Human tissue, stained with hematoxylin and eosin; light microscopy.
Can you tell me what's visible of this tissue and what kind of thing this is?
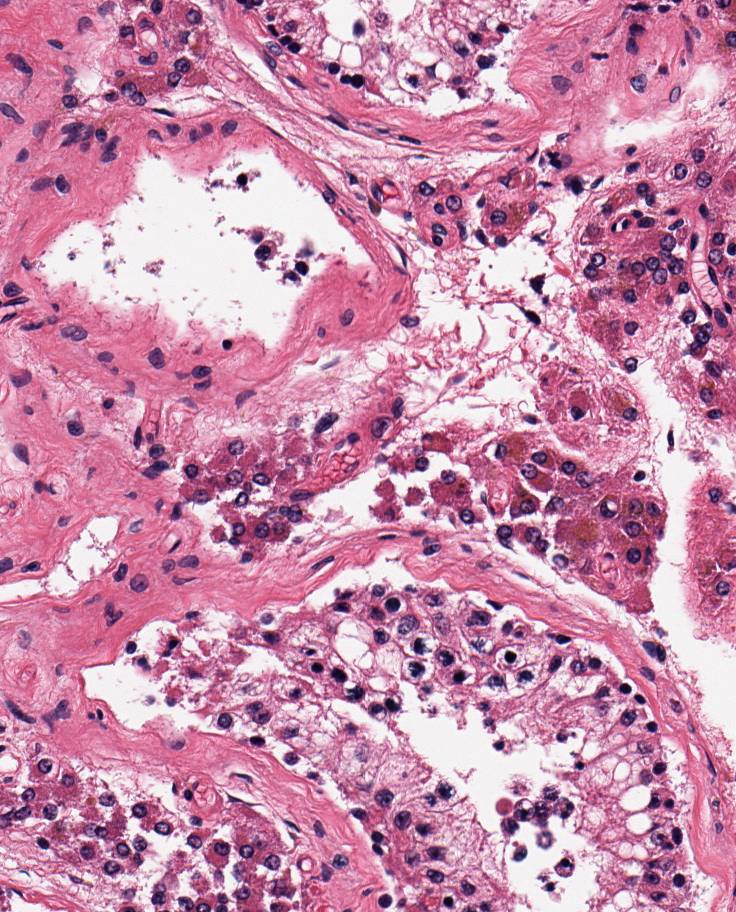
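First: between tubular units, centre and right, polygonal cells cluster, with abundant granular pink cytoplasm and round central nuclei. Next: the lower unit's lining cells have pale cytoplasm holding clear round vacuoles, especially lower right. Last: the upper-left lumen is largely empty. This is testis.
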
